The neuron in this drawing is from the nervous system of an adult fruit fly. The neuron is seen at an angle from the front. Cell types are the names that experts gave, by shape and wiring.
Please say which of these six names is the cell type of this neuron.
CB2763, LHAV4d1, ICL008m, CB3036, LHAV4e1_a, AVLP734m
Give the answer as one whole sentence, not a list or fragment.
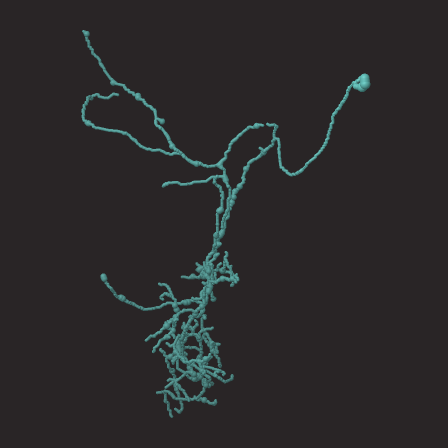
The cell type designation of this neuron is CB2763.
